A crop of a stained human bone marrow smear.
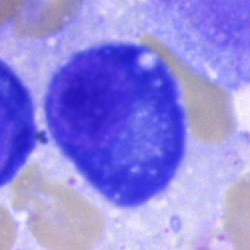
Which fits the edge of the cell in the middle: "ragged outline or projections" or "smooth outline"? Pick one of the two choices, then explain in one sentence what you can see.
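Smooth outline. The cell has a smooth, rounded-oval outline.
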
